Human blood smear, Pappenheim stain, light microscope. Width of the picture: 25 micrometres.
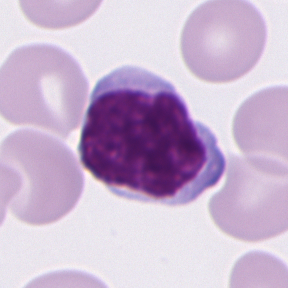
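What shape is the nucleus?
A single unlobed mass, about 11 by 9 micrometres, slightly uneven and squarish in outline.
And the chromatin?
Dark purple and coarsely clumped, with small paler patches between.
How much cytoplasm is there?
The nucleus fills about 70% of the cell's area; the pale greyish blue cytoplasm is widest above the nucleus and at the lower right, and very thin on the left.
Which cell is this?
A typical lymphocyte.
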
